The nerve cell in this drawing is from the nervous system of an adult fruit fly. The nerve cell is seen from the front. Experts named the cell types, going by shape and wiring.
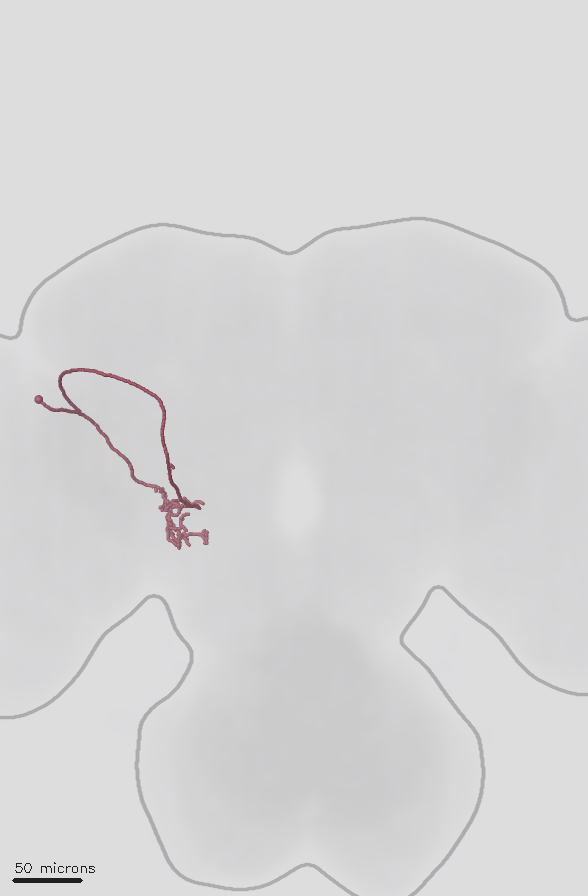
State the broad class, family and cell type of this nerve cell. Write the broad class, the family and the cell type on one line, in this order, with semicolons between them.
central-brain intrinsic neuron; hemilineage SLPa&l1_lateral; WED040_b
